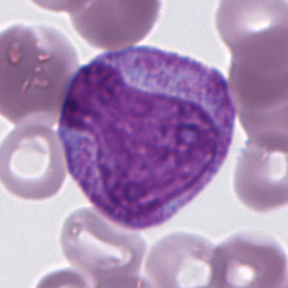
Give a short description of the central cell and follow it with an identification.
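The nucleus occupies most of the cell and is indented along its upper side. Around it the cytoplasm forms a narrow rim, widest at the upper edge, with no coarse granules and no vacuoles. This is an atypical promyelocyte.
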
